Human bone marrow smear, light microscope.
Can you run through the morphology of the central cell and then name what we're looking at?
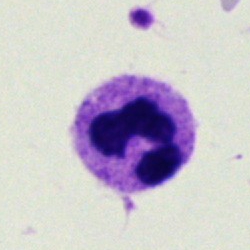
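Notice first how nearly round the outline of this cell is. Look into the nucleus: the chromatin is dense and a very dark purple, and no nucleoli are visible. Then follow the bottom edge, where a small tail-like tag projects. What you are looking at is a segmented neutrophil.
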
